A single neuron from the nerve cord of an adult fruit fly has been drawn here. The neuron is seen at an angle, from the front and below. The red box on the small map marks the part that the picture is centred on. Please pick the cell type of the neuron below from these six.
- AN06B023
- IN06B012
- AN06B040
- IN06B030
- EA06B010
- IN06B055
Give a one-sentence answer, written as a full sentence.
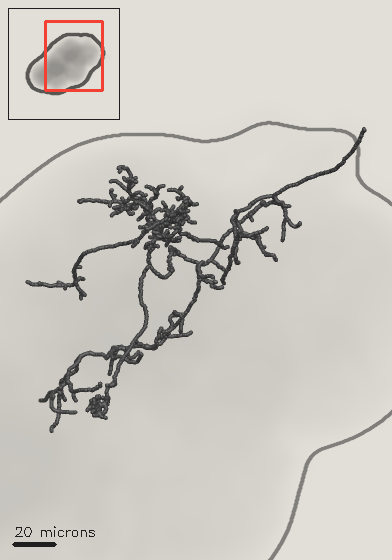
The neuron is categorized under cell type AN06B023.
